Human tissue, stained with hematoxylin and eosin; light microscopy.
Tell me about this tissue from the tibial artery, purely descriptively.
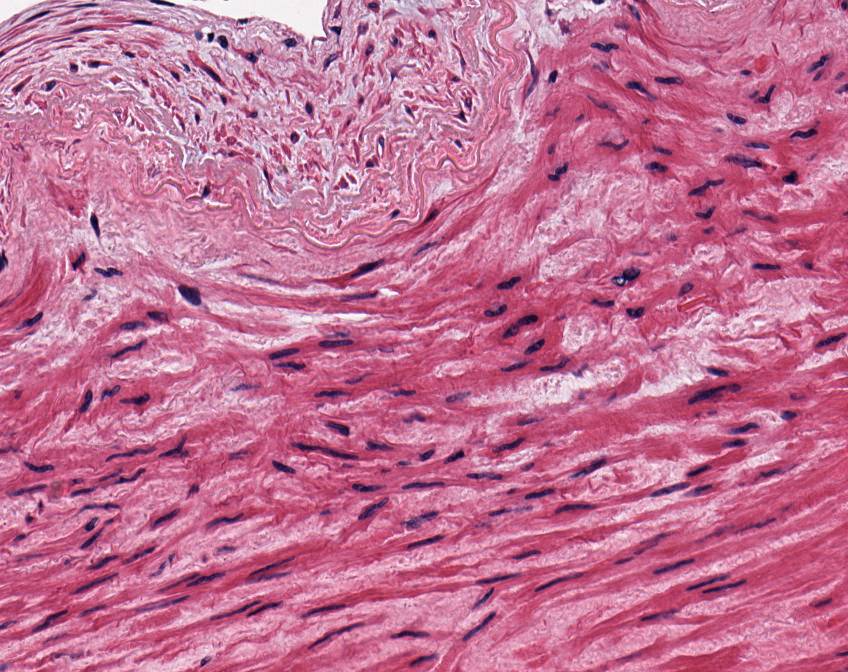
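Smooth muscle cells here run mostly left to right, sweeping slightly on the diagonal. Their nuclei, I'd note, are elongated and dark blue with blunt, rounded ends, set in cytoplasm of deep eosinophilic pink. Looking up into the loose region, the nuclei there are smaller and more irregular in shape than the muscle nuclei below.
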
